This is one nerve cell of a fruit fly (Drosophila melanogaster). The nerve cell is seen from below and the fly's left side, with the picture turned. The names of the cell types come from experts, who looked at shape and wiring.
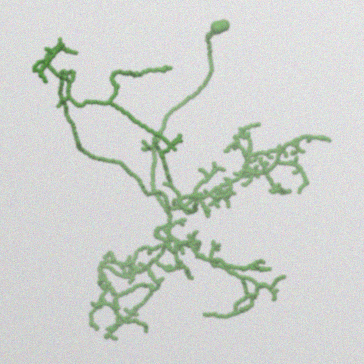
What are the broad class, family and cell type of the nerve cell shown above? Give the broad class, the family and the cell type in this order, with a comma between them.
central-brain intrinsic neuron, hemilineage CREa2_ventral, CB3523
